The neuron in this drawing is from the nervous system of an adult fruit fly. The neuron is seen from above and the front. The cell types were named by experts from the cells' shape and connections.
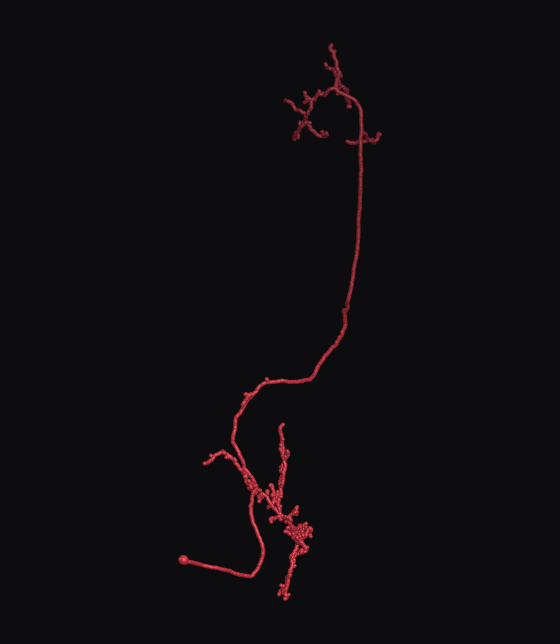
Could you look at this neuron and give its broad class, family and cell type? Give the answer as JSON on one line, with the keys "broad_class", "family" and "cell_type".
{"broad_class": "descending neuron", "family": "hemilineage MX12", "cell_type": "DNge024"}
